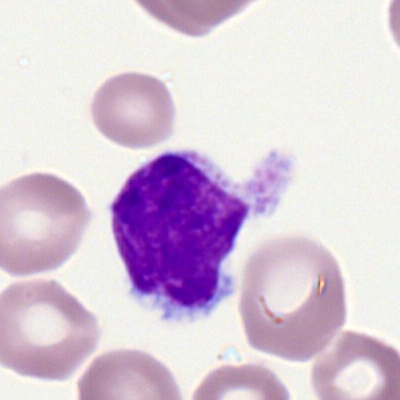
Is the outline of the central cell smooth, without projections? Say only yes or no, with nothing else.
No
